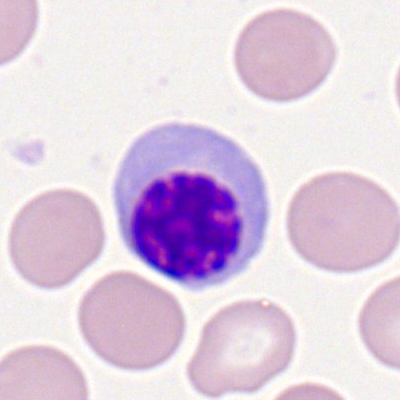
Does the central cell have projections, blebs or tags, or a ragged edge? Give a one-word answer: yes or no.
No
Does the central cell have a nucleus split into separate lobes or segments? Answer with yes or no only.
No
